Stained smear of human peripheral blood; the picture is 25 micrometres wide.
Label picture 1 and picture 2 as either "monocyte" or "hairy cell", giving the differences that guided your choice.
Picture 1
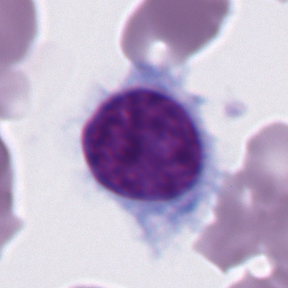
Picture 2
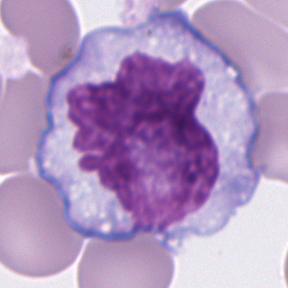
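Let's put the names on first: picture 1 is the hairy cell, and picture 2 is the monocyte. Now look at the edges: the hairy cell's outline is irregular and ragged, with fine hair-like threads projecting from the edge of the cytoplasm, while the monocyte's is wavy, with small shallow bumps but no long projections.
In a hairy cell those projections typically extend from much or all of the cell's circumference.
Next, the nuclei: the hairy cell's is round and about 10 micrometres across, while the monocyte's is irregular and folded, with lobe-like bulges along its left side, and measures about 16 by 13 micrometres.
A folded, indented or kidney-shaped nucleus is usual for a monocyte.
Both cytoplasms are pale and bluish: pale blue in the hairy cell, plentiful and pale greyish-blue in the monocyte.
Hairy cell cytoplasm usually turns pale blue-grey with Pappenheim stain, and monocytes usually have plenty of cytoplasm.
The monocyte also has a thin, deeper blue rim marking its border and many tiny pale, clear dots sprinkled through its cytoplasm. Neither shows distinct granules: none in the hairy cell, and no distinct purple or red ones in the monocyte. Finally, notice the red cell touching the top of the hairy cell's cytoplasm.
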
